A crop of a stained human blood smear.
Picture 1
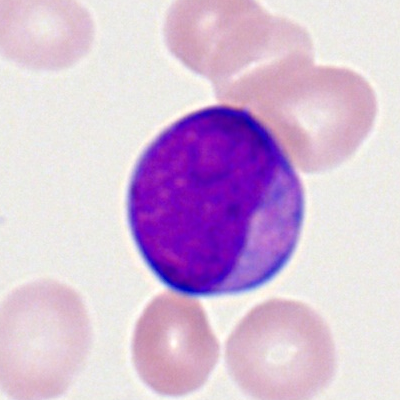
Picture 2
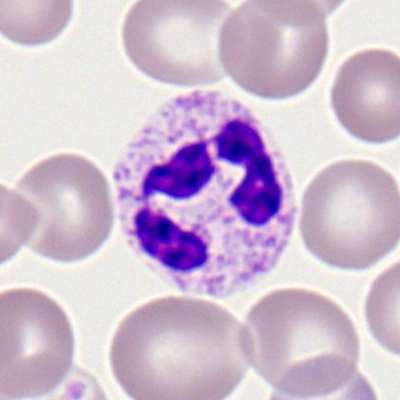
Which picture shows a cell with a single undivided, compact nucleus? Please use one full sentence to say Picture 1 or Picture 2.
The cell of picture 1 has its nucleus as one compact round, oval or kidney-shaped mass.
